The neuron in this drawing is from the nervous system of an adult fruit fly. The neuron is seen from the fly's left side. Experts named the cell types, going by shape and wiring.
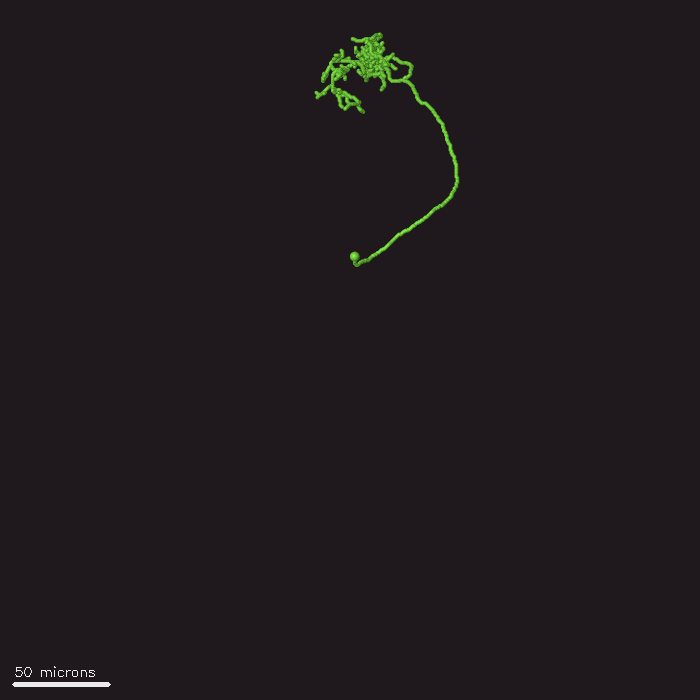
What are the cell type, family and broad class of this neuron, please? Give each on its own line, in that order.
SLP347
hemilineage SLPpl3
central-brain intrinsic neuron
